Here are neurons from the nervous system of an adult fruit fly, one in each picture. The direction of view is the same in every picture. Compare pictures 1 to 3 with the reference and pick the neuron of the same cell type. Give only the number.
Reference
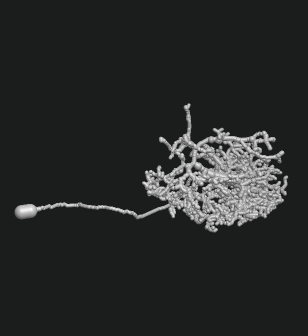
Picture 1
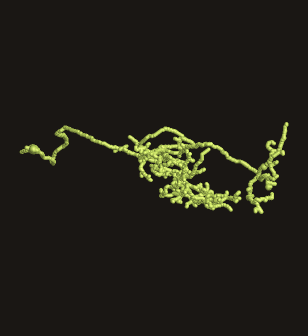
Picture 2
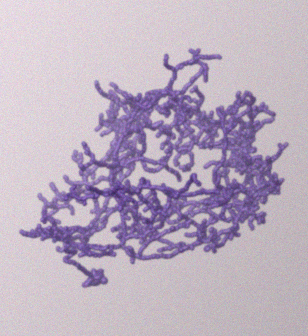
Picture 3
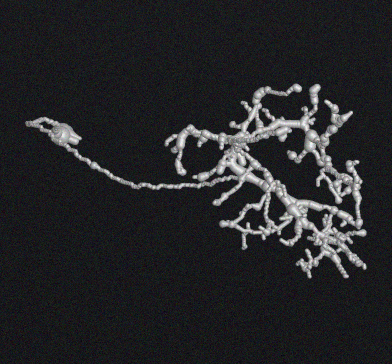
3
